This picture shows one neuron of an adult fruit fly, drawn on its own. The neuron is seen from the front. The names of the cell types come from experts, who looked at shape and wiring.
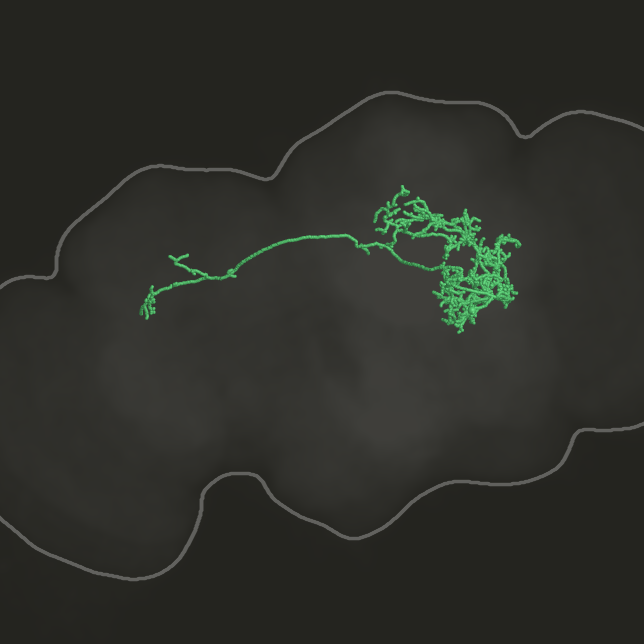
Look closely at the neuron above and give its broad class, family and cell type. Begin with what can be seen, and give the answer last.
The cell body can be seen on the right of the picture. As drawn here it is more than twice as wide as it is tall. Its broad class is central-brain intrinsic neuron. Its family is hemilineage VLPa1_medial. Its cell type is AVLP728m.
